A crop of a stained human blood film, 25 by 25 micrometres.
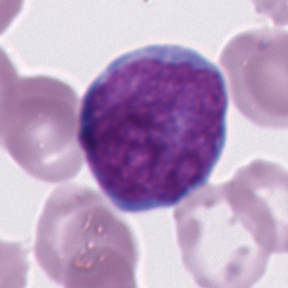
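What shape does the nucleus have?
It has no lobes and no deep indentation.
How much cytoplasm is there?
Only a narrow blue rim around the nucleus.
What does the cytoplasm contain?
No distinct granules and no clear vacuoles.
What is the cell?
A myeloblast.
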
